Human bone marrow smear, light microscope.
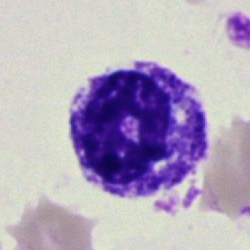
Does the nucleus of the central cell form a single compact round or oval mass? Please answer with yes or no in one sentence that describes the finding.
Yes, the nucleus is gathered into a single compact round or oval mass.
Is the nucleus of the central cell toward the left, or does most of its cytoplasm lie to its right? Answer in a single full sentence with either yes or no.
Yes, it is toward the left that the nucleus of this cell lies.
